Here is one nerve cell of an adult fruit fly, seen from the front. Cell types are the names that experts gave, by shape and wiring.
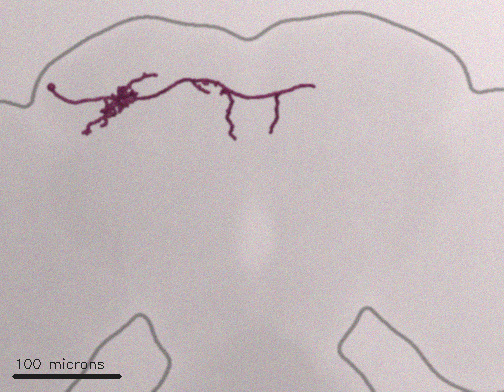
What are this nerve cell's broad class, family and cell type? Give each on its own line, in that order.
central-brain intrinsic neuron
hemilineage LHp2
LHPV6f1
